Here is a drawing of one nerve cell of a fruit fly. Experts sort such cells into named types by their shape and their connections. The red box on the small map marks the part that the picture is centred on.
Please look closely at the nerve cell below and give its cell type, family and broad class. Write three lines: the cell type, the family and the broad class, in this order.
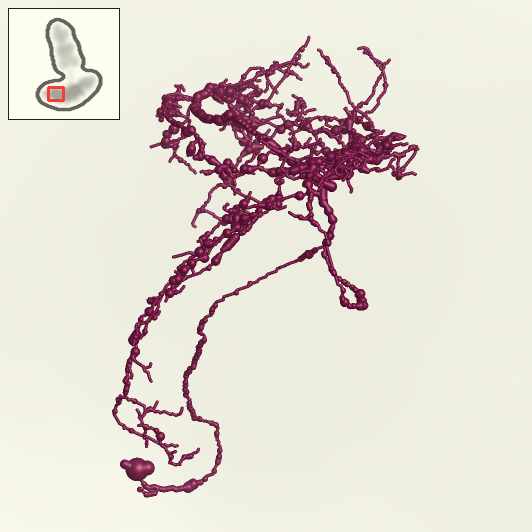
SLP098
hemilineage SIPa1_ventral
central-brain intrinsic neuron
